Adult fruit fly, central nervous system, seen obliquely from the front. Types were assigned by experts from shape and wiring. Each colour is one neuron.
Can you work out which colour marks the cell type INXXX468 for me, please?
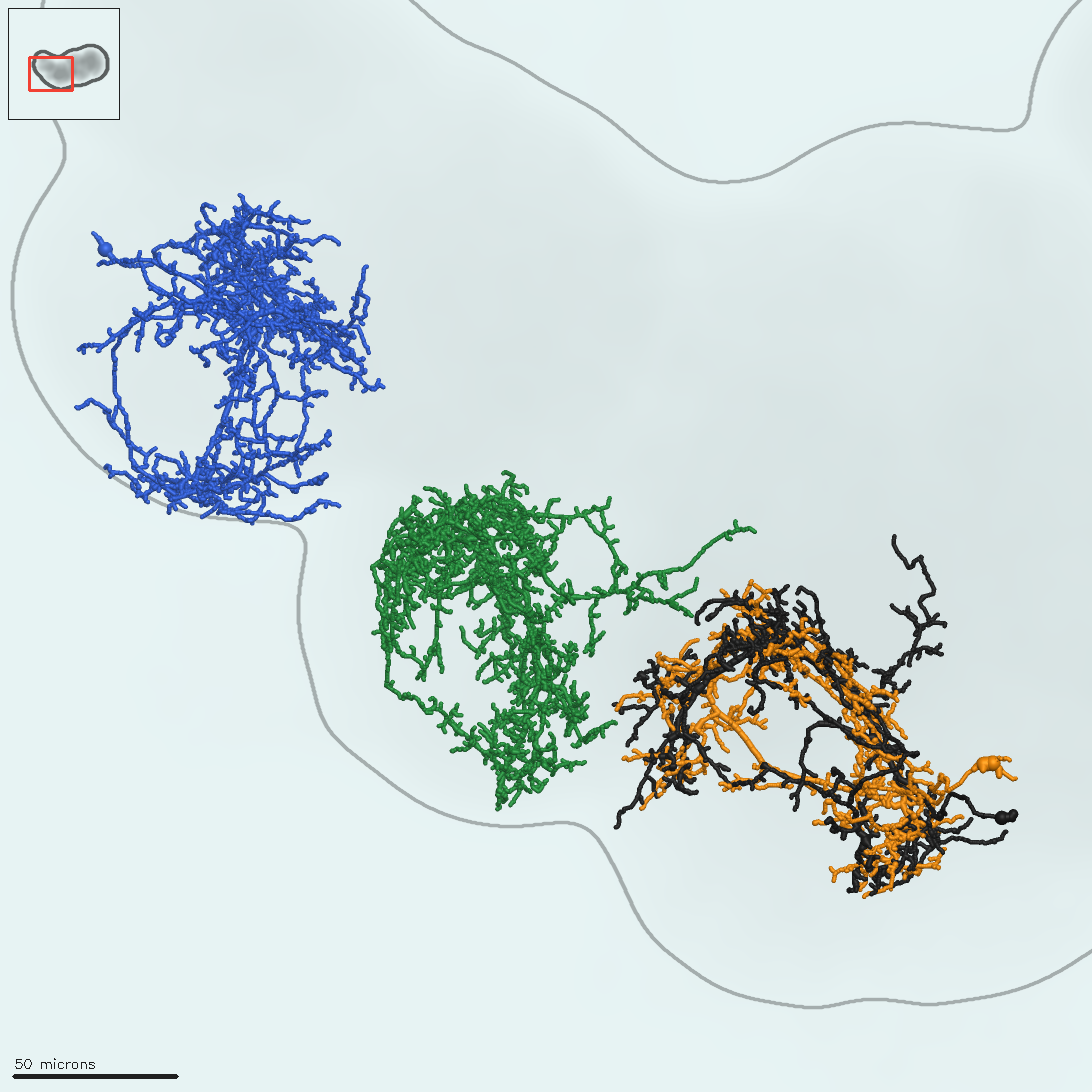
black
